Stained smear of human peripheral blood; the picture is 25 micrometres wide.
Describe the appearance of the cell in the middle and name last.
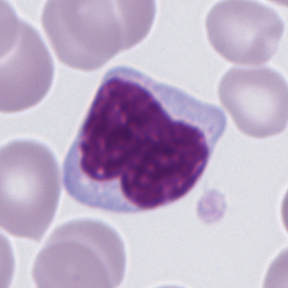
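Dark purple chromatin is coarsely clumped, and no nucleoli are visible in the nucleus. The cytoplasm is broadest at the upper right of the cell and contains no vacuoles. The cell is a large granular lymphocyte.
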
